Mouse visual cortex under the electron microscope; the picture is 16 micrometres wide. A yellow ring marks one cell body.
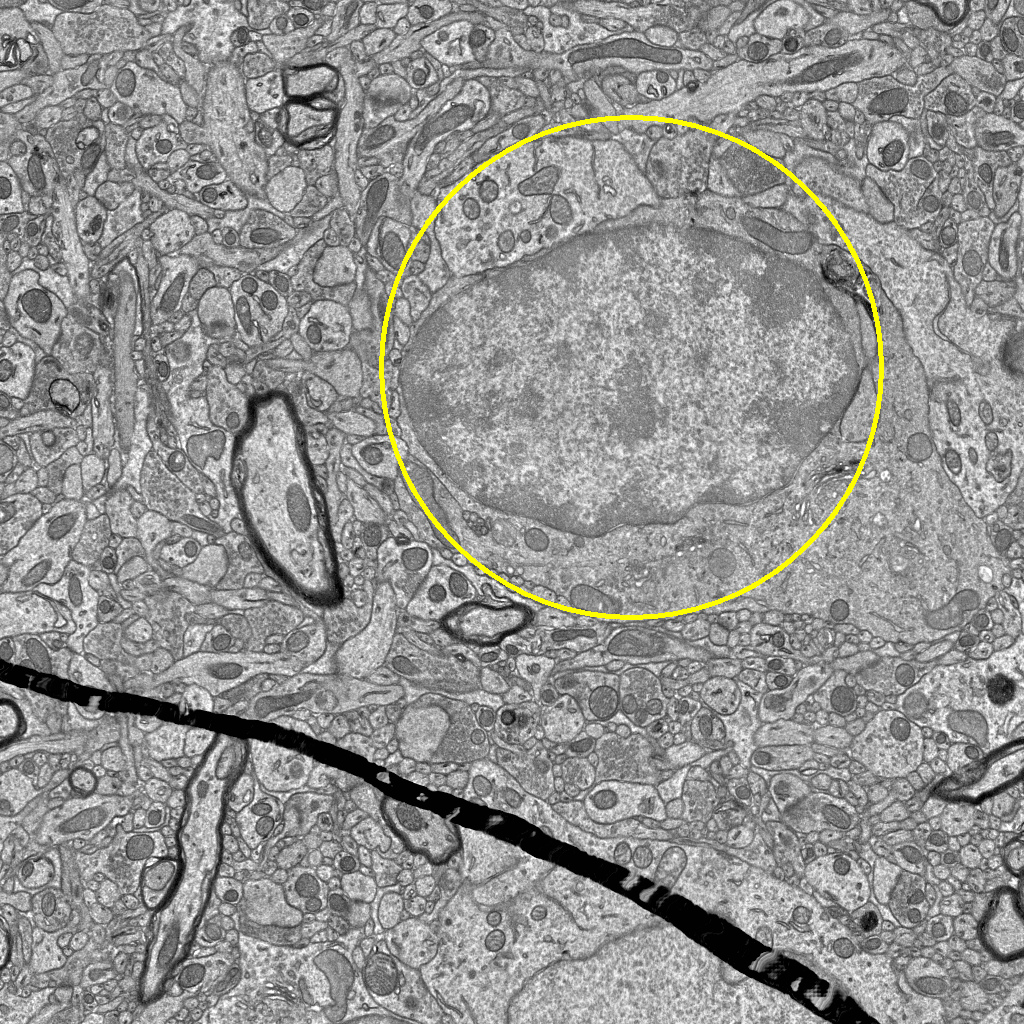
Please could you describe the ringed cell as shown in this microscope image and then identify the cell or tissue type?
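Lying wholly inside the ring is a large oval nucleus, its long axis running left to right. The nuclear envelope is smooth and free of deep folds. Irregular patches of darker chromatin are scattered through the paler nucleoplasm. The cell is an oligodendrocyte.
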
